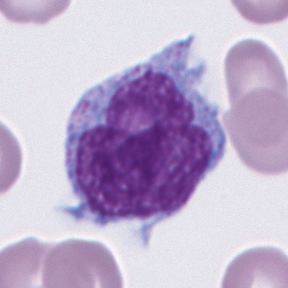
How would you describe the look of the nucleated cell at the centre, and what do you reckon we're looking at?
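See how ragged and irregular the outline is, not smoothly round, with small pale-blue tag-like projections sticking out at upper right and lower left. The nucleus shows no distinct nucleoli, and fine pinkish-purple granules are scattered through the cytoplasm. It's a monocyte.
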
